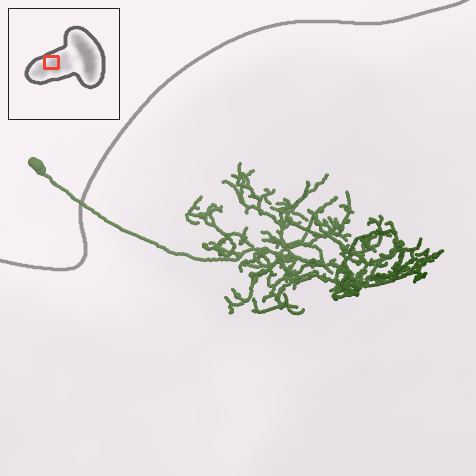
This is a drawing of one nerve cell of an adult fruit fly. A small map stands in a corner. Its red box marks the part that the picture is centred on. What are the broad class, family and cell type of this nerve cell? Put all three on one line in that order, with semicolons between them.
nerve-cord intrinsic neuron; hemilineage 01B; IN01B065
